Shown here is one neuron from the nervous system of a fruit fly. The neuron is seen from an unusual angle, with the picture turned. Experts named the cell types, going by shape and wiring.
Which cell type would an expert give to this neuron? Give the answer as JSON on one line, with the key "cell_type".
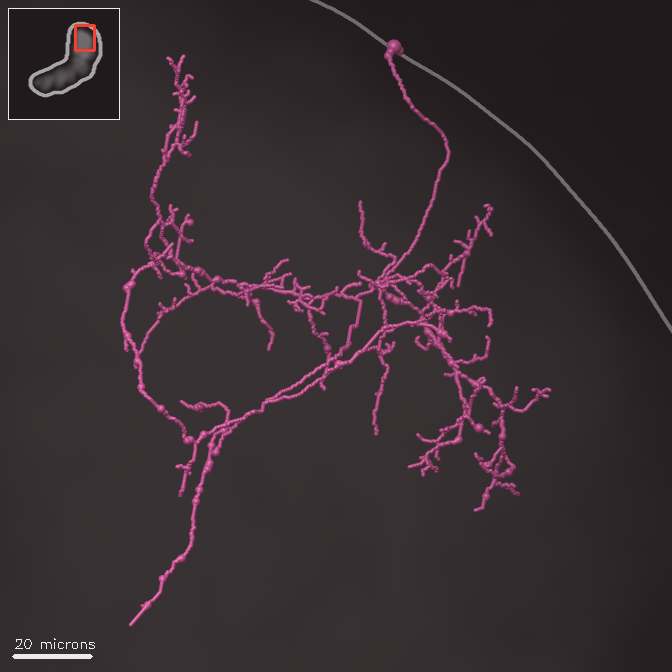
{"cell_type": "AVLP168"}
